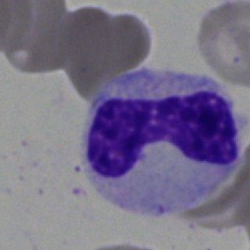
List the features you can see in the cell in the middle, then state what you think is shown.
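Nucleus a curved band, notched on lower side, spanning almost full cell width. Chromatin dense, coarsely clumped, small paler gaps. Moderate cytoplasm around nucleus. Band neutrophil.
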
